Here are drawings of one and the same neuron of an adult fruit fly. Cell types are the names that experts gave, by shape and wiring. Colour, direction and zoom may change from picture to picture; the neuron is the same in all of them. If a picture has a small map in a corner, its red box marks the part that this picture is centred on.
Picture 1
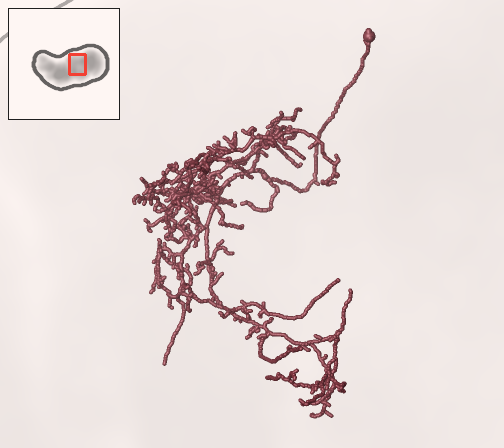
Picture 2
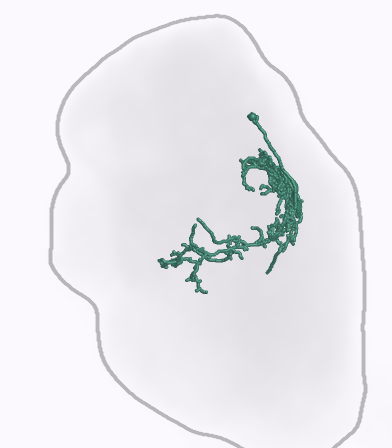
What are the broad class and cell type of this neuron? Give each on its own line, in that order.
central-brain intrinsic neuron
PS127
